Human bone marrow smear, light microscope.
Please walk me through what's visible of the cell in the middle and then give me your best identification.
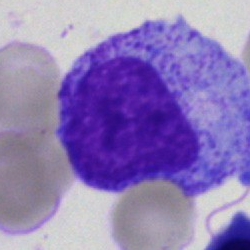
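The nucleus lies toward the left side of the cell. Plentiful cytoplasm spreads mainly to its right, on a pale lilac-blue background with purple granules scattered through it. Answer: promyelocyte.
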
